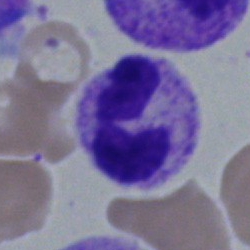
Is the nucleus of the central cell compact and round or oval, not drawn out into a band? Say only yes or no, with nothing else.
No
